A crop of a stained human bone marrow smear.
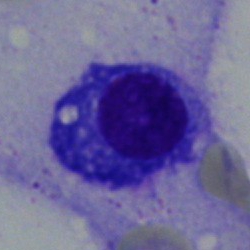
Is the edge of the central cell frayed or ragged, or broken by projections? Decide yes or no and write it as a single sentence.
Yes, this cell has a rough edge that is ragged or bears projections, blebs or tags.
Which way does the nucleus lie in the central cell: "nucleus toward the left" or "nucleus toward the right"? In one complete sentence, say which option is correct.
It is to the left of the nucleus that most cytoplasm is found.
